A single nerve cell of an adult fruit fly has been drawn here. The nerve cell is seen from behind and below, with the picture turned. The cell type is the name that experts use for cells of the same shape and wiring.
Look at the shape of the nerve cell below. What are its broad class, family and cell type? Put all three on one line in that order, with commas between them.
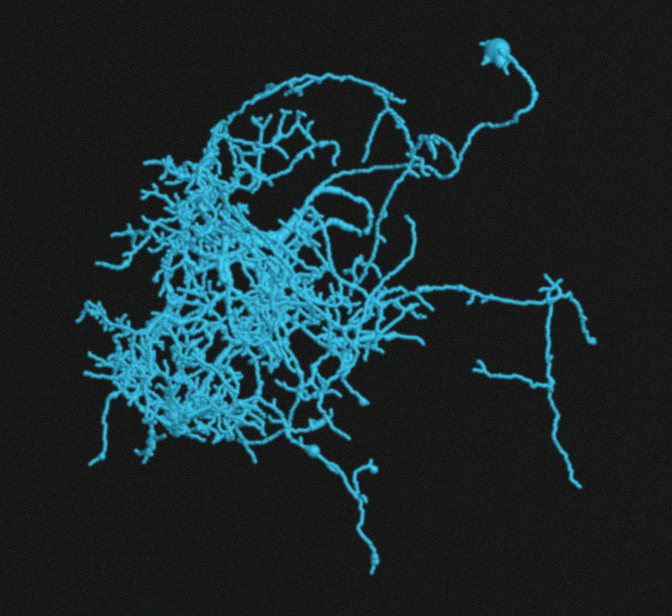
central-brain intrinsic neuron, hemilineage VLPl2_medial, AVLP437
